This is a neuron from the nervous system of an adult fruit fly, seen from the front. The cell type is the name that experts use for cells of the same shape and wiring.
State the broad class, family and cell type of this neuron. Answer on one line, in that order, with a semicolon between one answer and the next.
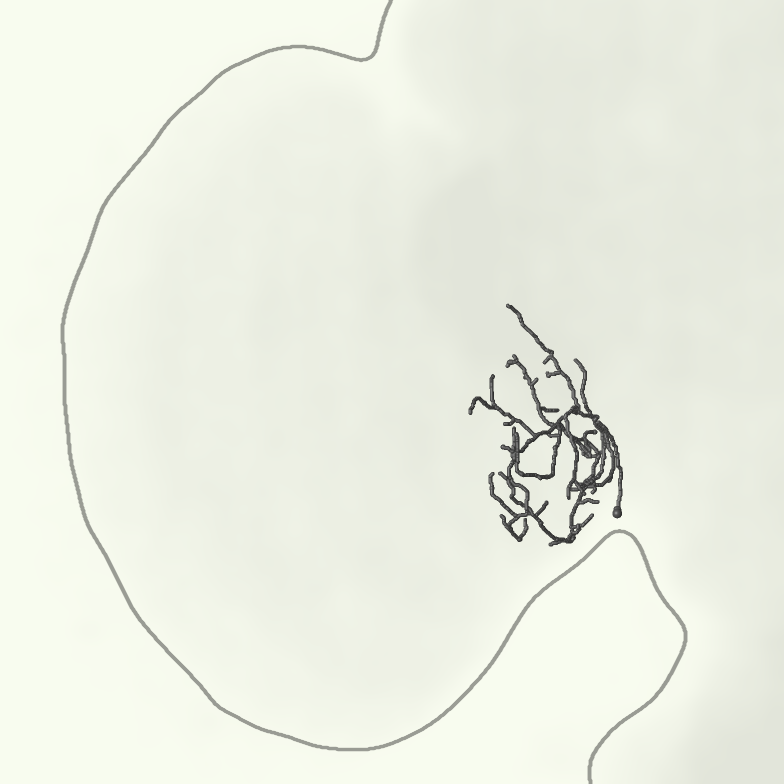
optic-lobe intrinsic neuron; Li; Li35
